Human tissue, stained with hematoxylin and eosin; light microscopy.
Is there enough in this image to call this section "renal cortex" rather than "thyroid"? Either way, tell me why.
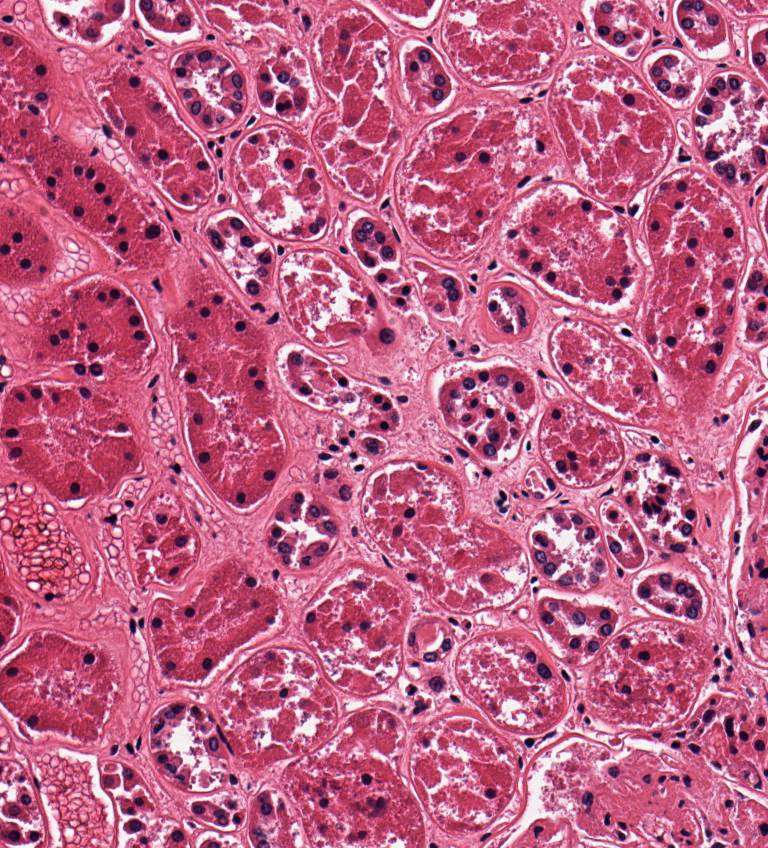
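Renal cortex. Larger tubules: mostly lined by cells with abundant, deeply eosinophilic granular cytoplasm and round dark nuclei. Smaller tubules, scattered through centre and right: cuboidal lining cells, paler cytoplasm, closely spaced dark nuclei. Glomeruli: none in the field.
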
